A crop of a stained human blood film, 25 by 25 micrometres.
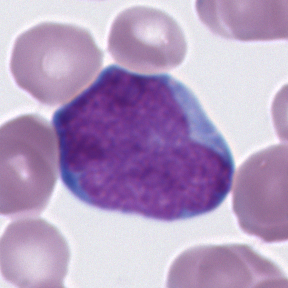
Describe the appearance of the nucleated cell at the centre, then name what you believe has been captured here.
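Outline irregular and angular, not round; about 17 by 13 micrometres. Nucleus fills about 80% of the cell's area. Chromatin finely granular, fairly evenly spread. Cytoplasm blue, a narrow rim, widest at upper right. Cell: myeloblast.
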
